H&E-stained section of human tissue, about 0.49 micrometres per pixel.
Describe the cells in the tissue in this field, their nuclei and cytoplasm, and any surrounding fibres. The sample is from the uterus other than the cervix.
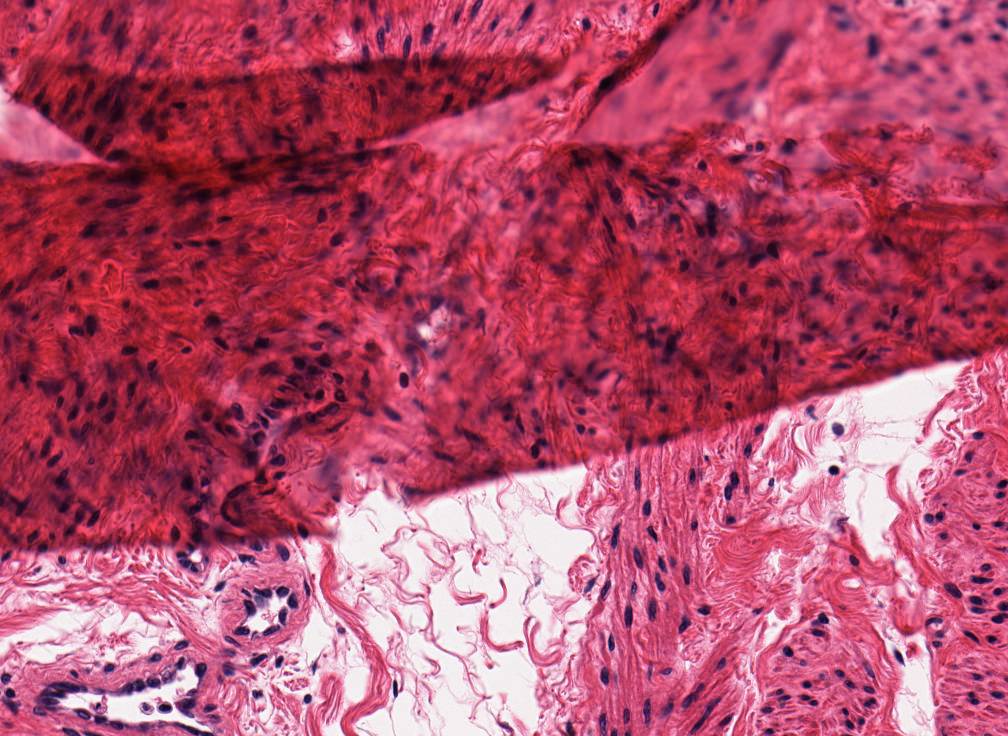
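A dense, deeply eosinophilic band runs across the upper two-thirds of the field, with looser, paler tissue along the bottom. In the band, wavy eosinophilic fibres mingle with many scattered oval to spindle-shaped dark nuclei. In the lower middle, loose stroma shows thin wavy collagen fibres separated by clear white spaces. No fat cells are present.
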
